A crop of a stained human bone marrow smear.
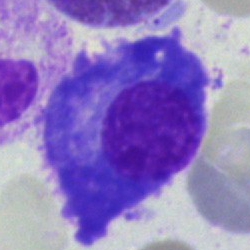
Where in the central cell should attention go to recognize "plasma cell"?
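Weighing this against a plasma cell, the deep blue cytoplasm is the clearest match.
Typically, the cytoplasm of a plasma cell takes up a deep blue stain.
The rest I would simply record as I see it: the outline is irregular, with small knobbly projections along its border. There is a paler zone of cytoplasm to the left of the nucleus, and one small clear vacuole sits in the cytoplasm above the nucleus.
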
